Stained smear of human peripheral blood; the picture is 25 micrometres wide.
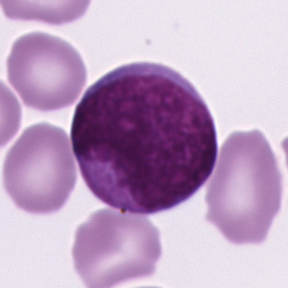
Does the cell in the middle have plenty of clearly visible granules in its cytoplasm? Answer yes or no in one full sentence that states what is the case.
No, the cytoplasm of the cell shows no visible granules.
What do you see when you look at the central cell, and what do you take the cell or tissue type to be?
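Looking at the chromatin, it is fine and evenly spread, with no coarse dark blocks. The cytoplasm is just a thin rim, widest at the lower left, and I see no vacuoles in it. Nor does the surface carry any projections. So: a myeloblast.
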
